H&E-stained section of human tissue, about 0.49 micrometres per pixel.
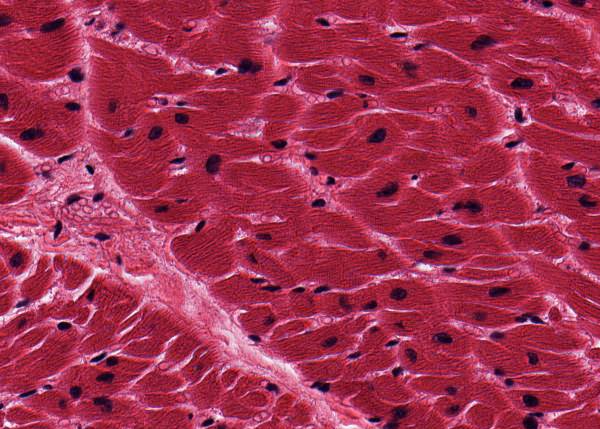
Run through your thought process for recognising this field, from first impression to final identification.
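First point, the tissue: myocardium. Second, fibres branch and join one another into a network across the field.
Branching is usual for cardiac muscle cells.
Third, the deep pink cytoplasm shows fine cross-striations.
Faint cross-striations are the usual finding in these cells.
Fourth, only narrow pale clefts with a few small elongated nuclei separate the fibres.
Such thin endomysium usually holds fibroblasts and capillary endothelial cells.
Last, a thin pale band of loose connective tissue runs diagonally from the left edge toward the lower middle.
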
